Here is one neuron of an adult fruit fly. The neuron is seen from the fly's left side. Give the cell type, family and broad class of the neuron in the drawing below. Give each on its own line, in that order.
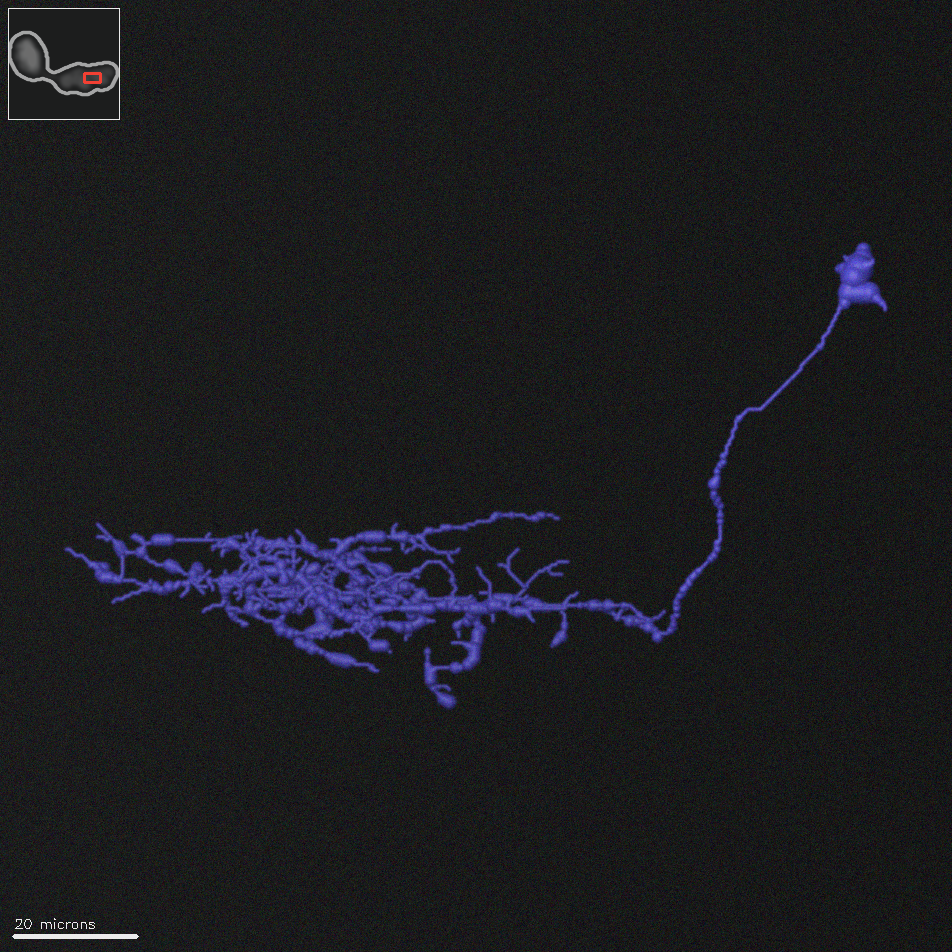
IN09A018
hemilineage 09A
nerve-cord intrinsic neuron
